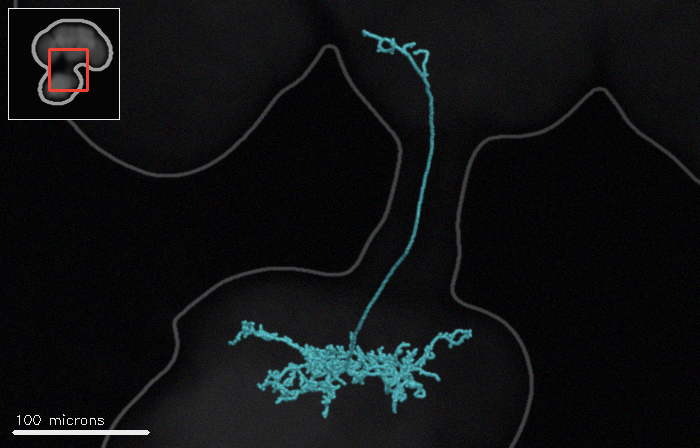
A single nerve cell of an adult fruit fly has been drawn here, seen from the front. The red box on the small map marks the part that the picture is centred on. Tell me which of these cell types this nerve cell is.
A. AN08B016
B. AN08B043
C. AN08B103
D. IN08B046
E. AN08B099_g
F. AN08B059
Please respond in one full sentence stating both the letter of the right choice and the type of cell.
Option F corresponds to AN08B059, the nerve cell's cell type.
